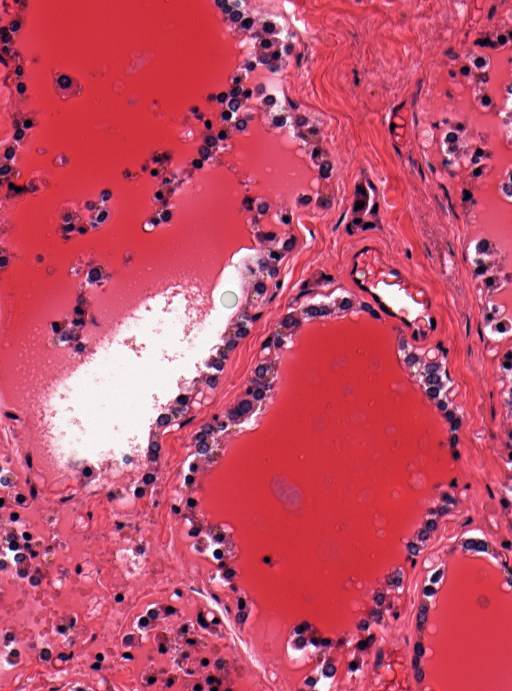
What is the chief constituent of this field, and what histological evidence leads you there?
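I'm reading this as thyroid follicle. Most of the field is large rounded spaces filled with homogeneous bright pink material and separated by thin cellular septa edged by a single row of cells with small dark round nuclei.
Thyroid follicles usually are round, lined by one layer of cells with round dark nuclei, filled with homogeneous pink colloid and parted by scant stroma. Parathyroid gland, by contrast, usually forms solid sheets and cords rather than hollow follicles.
Loose rounded cells with round dark nuclei also lie free in the pink material, mostly near the septa.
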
